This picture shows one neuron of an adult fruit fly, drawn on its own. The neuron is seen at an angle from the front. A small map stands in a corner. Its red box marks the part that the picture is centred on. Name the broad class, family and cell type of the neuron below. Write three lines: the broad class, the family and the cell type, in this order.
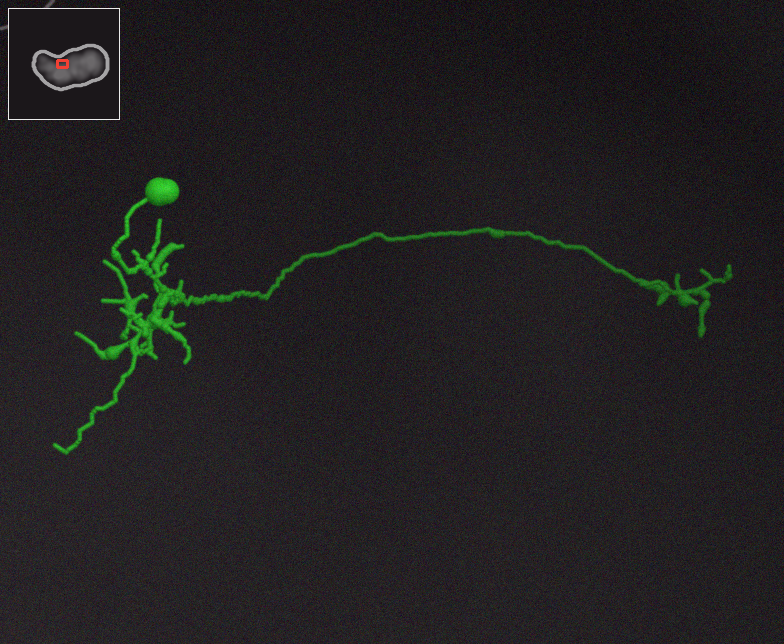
optic-lobe intrinsic neuron
Tm
Tm5b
